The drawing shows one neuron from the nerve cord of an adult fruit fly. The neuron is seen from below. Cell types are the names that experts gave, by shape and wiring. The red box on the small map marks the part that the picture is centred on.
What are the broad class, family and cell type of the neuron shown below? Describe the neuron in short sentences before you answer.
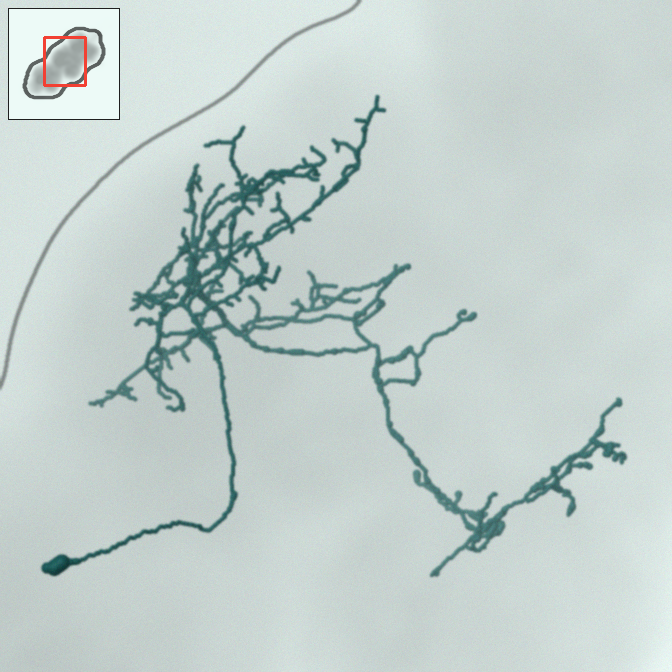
Dozens of branch ends can be seen. In this view it is about as wide as it is tall. This is a nerve-cord intrinsic neuron. The family is hemilineage 06A. The cell type is IN06A033.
